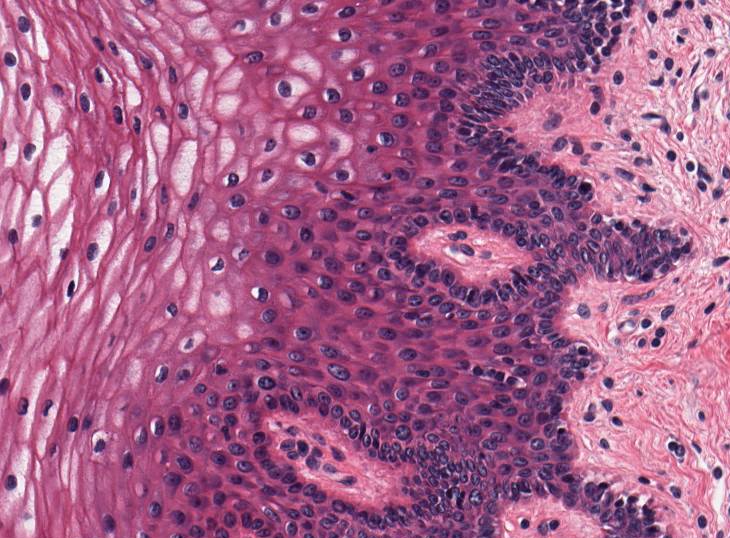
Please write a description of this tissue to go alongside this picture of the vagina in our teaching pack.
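From the crowded basal layer on the right, epithelial cells grow larger and flatter toward the left surface. Midway through the epithelium they are polygonal, with pink cytoplasm and round central nuclei. At the left surface the cells are large and pale, with clear cytoplasm, yet each still holds a small dark nucleus. Several narrow connective-tissue papillae, some with small vessels, reach leftward deep into the epithelium.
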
